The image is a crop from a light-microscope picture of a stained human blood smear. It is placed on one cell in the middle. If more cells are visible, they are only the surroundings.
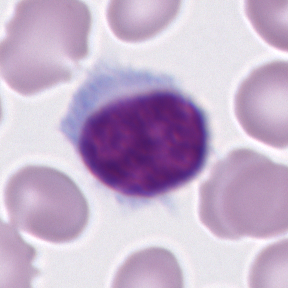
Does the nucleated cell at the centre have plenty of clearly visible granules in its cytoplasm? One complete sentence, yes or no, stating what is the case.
No, not a single granule can be seen in its cytoplasm.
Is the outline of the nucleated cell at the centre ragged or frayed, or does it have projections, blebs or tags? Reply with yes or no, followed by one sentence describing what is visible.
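Yes. The edge of the cytoplasm is ragged with fine short projections.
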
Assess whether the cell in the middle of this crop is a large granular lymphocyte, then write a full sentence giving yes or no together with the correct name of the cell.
No, the central cell is classed as a hairy cell, not a large granular lymphocyte.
